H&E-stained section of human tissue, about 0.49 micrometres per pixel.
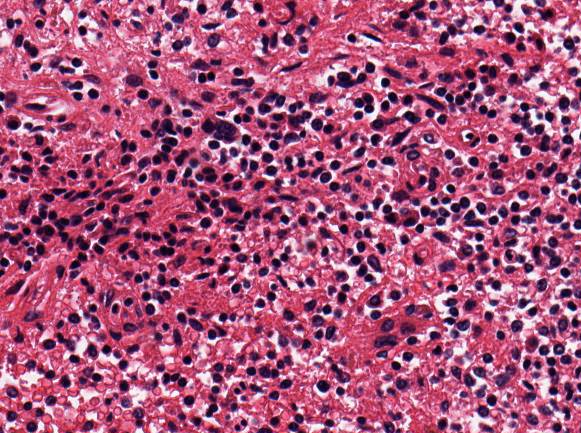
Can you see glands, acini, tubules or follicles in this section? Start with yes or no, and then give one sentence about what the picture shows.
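No. No glands or tubules are seen in the field.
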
